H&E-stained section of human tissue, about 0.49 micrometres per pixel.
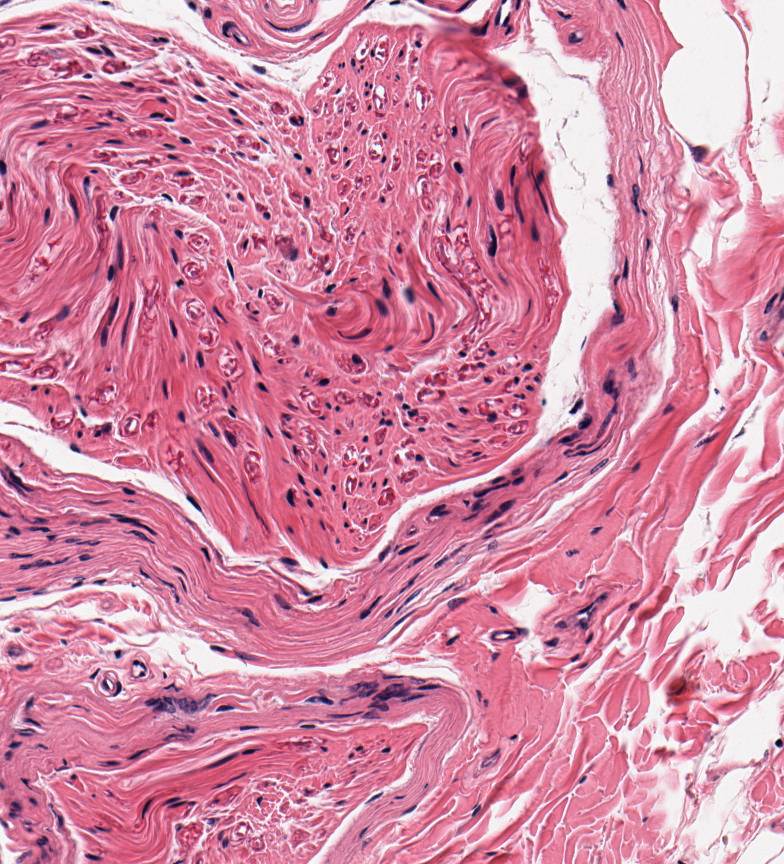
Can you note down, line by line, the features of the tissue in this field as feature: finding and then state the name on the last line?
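Course: fibres wavy and curving within bundles
Upper centre: large bundle, many small round profiles, each with clear halo
Nuclei: elongated, darkly stained, among wavy fibres
Right edge: loose pink tissue, fragmented by white spaces
Name: tibial nerve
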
